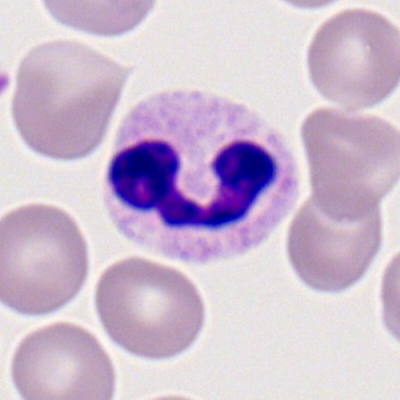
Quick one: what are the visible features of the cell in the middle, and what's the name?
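Follow the nucleus and you'll see a curved U-shaped band, its open side facing upward. Both ends are swollen and joined by a thinner lower segment, and the chromatin is dense, clumped and deep purple. Fine pinkish-violet granules are scattered throughout the cytoplasm. So what you have here is a segmented neutrophil.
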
